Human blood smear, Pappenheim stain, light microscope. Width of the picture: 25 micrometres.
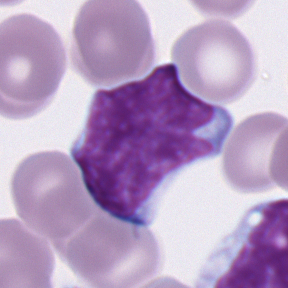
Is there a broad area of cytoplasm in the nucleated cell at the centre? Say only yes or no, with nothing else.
No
